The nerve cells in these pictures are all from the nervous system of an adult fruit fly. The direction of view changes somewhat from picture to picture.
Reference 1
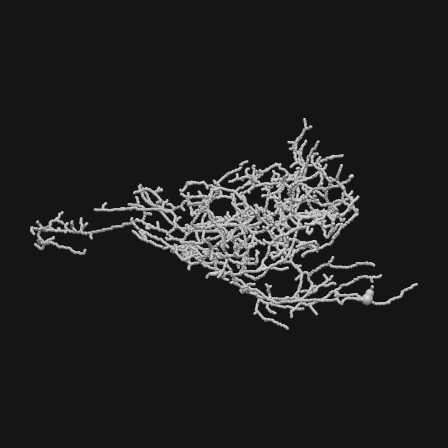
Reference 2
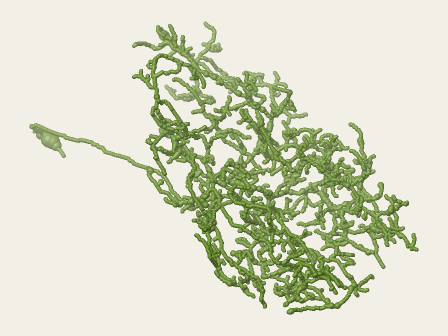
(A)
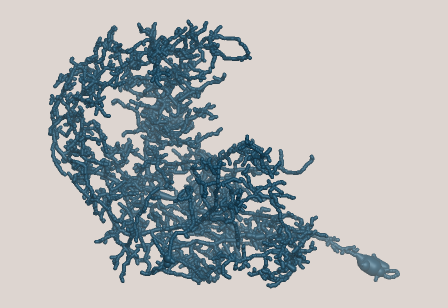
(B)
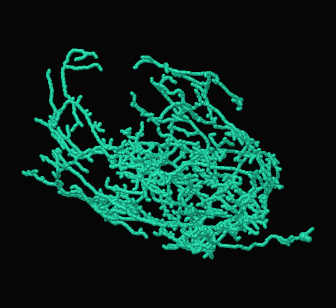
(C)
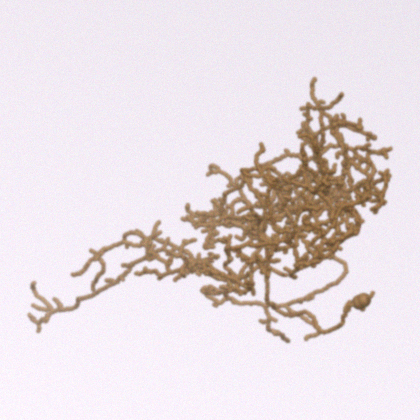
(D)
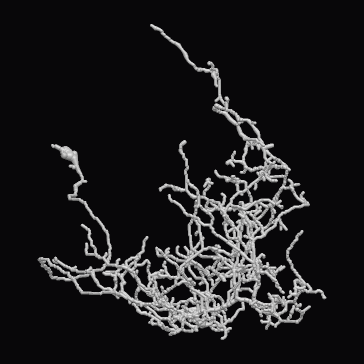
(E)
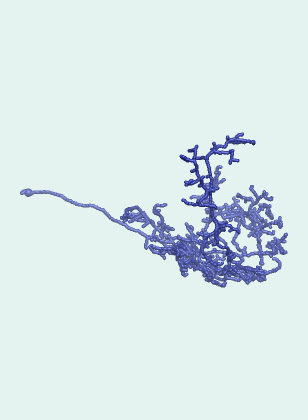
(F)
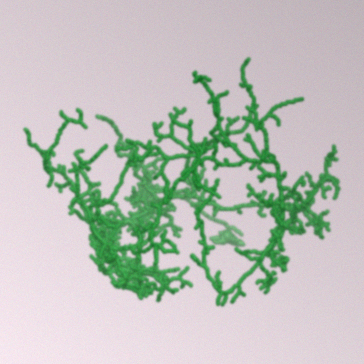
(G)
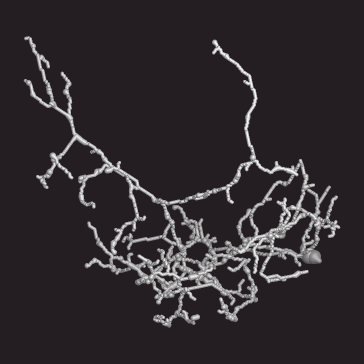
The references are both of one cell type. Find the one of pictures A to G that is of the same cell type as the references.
Picture C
